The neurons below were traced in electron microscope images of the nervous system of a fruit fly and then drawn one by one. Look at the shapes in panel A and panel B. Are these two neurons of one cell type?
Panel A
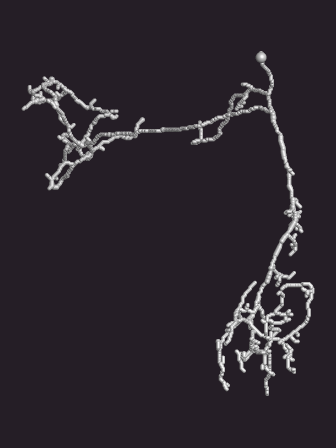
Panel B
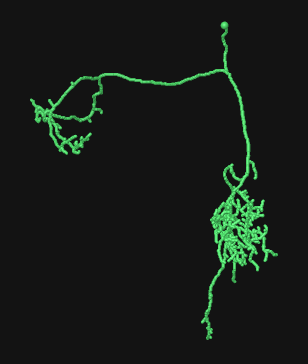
no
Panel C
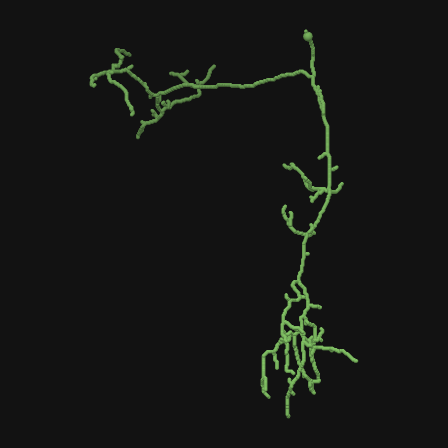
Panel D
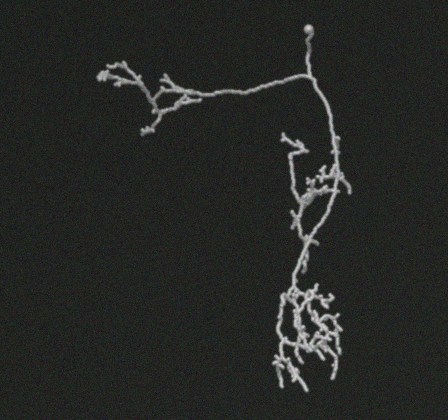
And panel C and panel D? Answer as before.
yes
